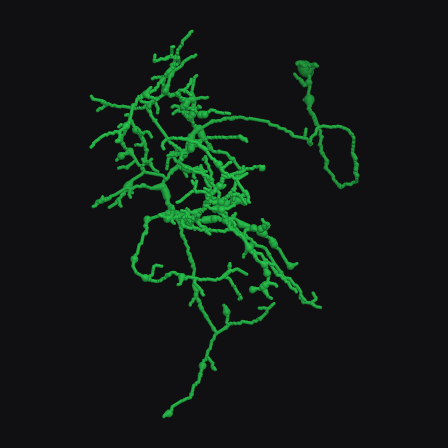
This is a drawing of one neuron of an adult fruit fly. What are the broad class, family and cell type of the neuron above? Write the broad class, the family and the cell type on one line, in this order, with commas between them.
central-brain intrinsic neuron, hemilineage WEDa1, SAD030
